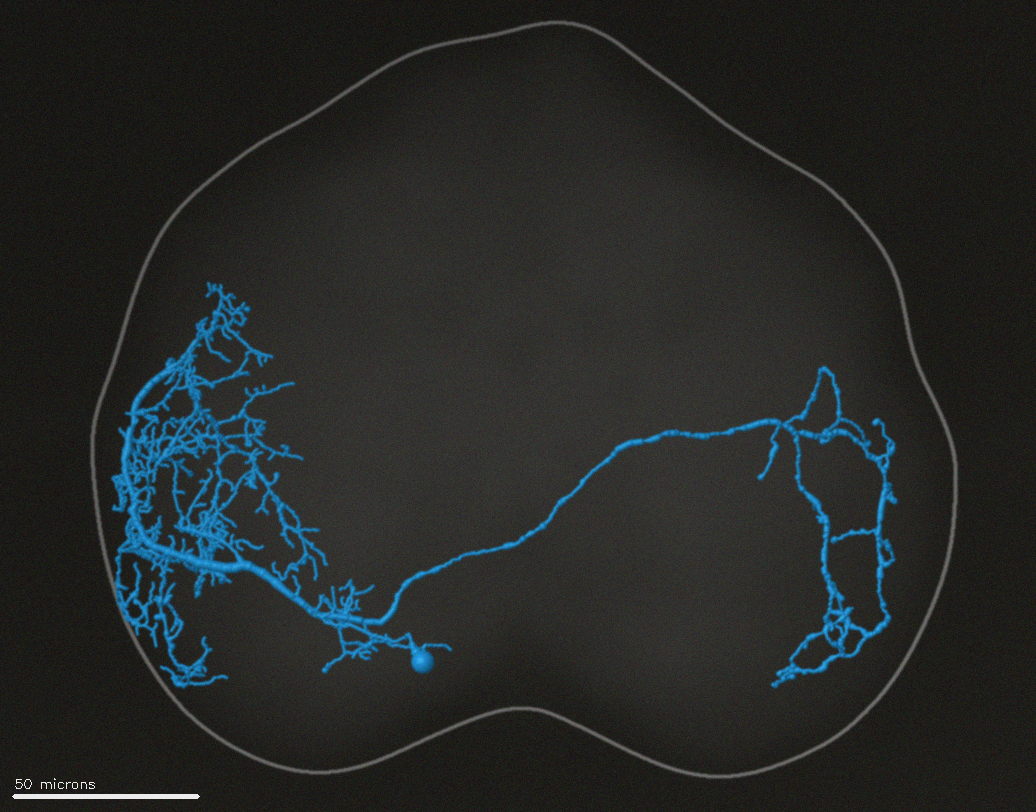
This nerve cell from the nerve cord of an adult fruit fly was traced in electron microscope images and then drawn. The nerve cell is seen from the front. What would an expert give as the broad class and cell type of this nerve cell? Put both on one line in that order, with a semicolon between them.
nerve-cord intrinsic neuron; INXXX083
